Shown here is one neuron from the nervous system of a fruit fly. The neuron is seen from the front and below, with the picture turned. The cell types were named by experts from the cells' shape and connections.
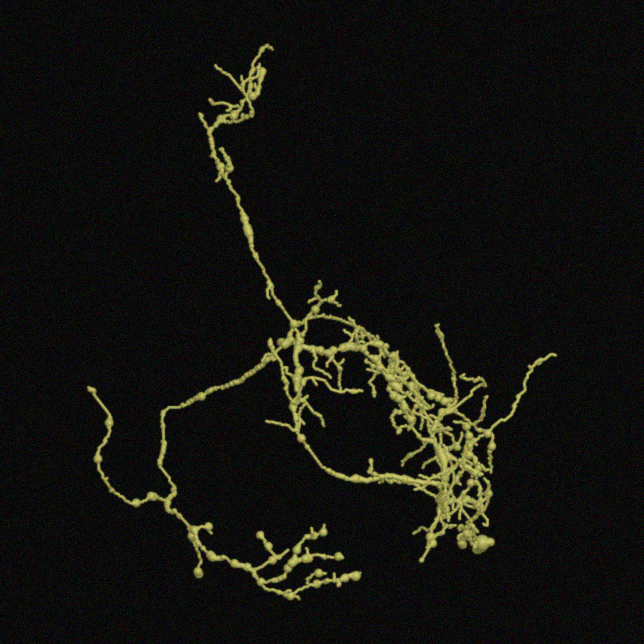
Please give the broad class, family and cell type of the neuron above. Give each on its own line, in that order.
nerve-cord intrinsic neuron
hemilineage 04B
IN04B076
